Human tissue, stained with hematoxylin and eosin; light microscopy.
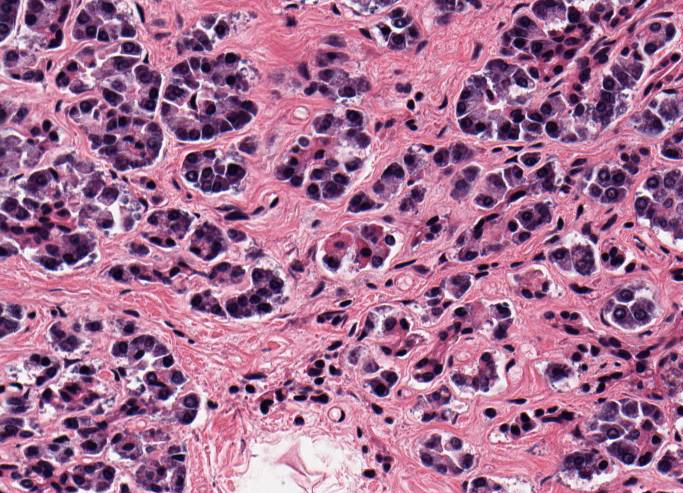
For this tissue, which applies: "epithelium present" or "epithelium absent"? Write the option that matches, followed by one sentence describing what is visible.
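Epithelium present. Epithelial cells lie in small rounded nests and clusters spread across the whole field, separated by bands of stroma.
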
